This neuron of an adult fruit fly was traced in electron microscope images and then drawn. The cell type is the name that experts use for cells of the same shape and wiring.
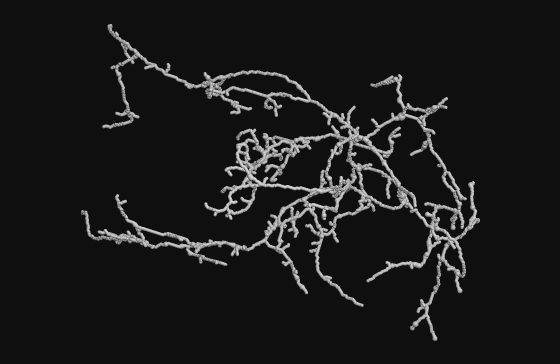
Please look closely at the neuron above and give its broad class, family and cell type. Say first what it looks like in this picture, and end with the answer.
The picture shows dozens of branch ends. As drawn here it is wider than it is tall. It is a nerve-cord intrinsic neuron. The family is hemilineage 20A.22A. Its cell type is IN20A.22A013.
